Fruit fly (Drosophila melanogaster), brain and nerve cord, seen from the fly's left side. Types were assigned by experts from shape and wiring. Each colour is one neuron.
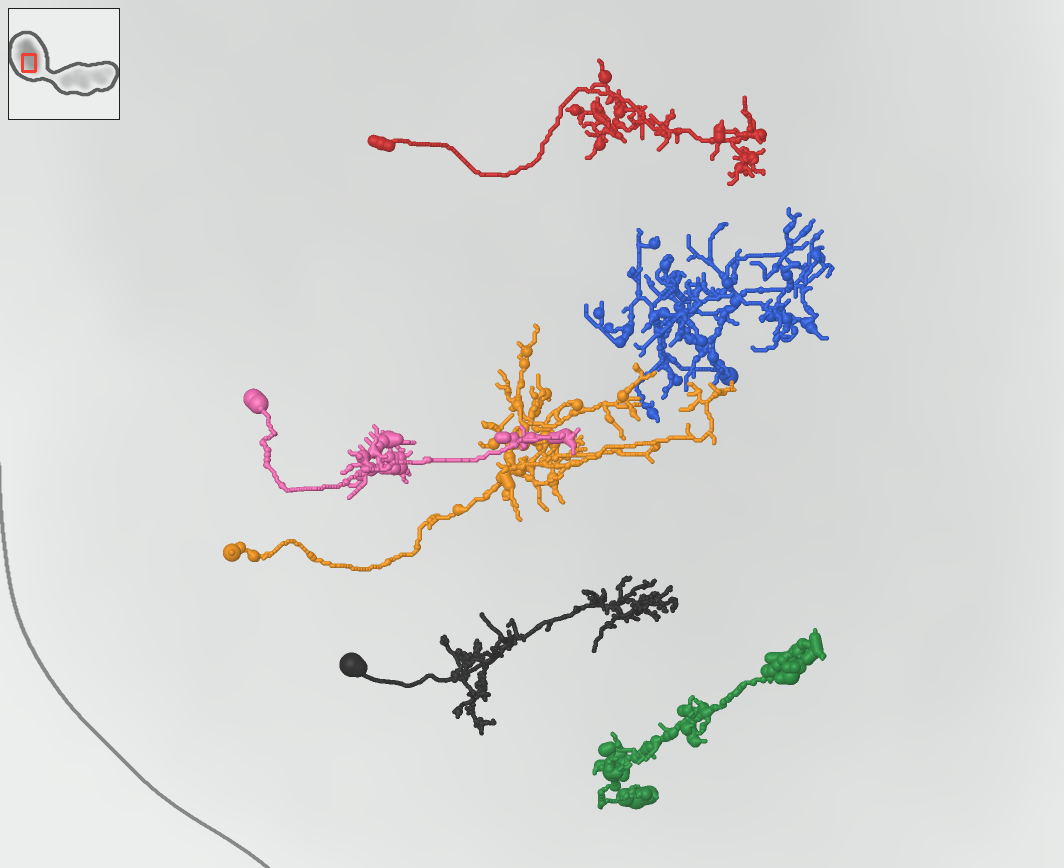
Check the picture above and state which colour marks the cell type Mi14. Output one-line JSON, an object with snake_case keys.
{"colour": "blue"}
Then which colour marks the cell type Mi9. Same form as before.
{"colour": "pink"}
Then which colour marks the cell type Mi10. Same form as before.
{"colour": "orange"}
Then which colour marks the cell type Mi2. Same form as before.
{"colour": "red"}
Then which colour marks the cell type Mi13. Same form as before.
{"colour": "black"}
